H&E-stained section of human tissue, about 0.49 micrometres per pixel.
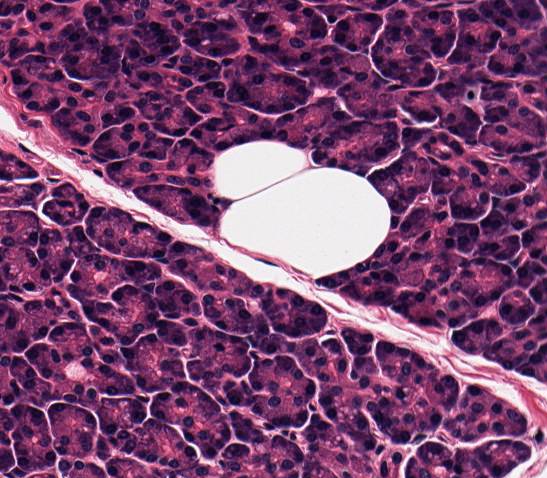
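Pancreas. Closely packed small rounded acini fill almost the whole field. Round, dark nuclei lie basally, where cytoplasm is deeper purple; toward the acinar centre it turns pink and granular. The acinar cells all look alike; none shows pale foamy mucous-type cytoplasm.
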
